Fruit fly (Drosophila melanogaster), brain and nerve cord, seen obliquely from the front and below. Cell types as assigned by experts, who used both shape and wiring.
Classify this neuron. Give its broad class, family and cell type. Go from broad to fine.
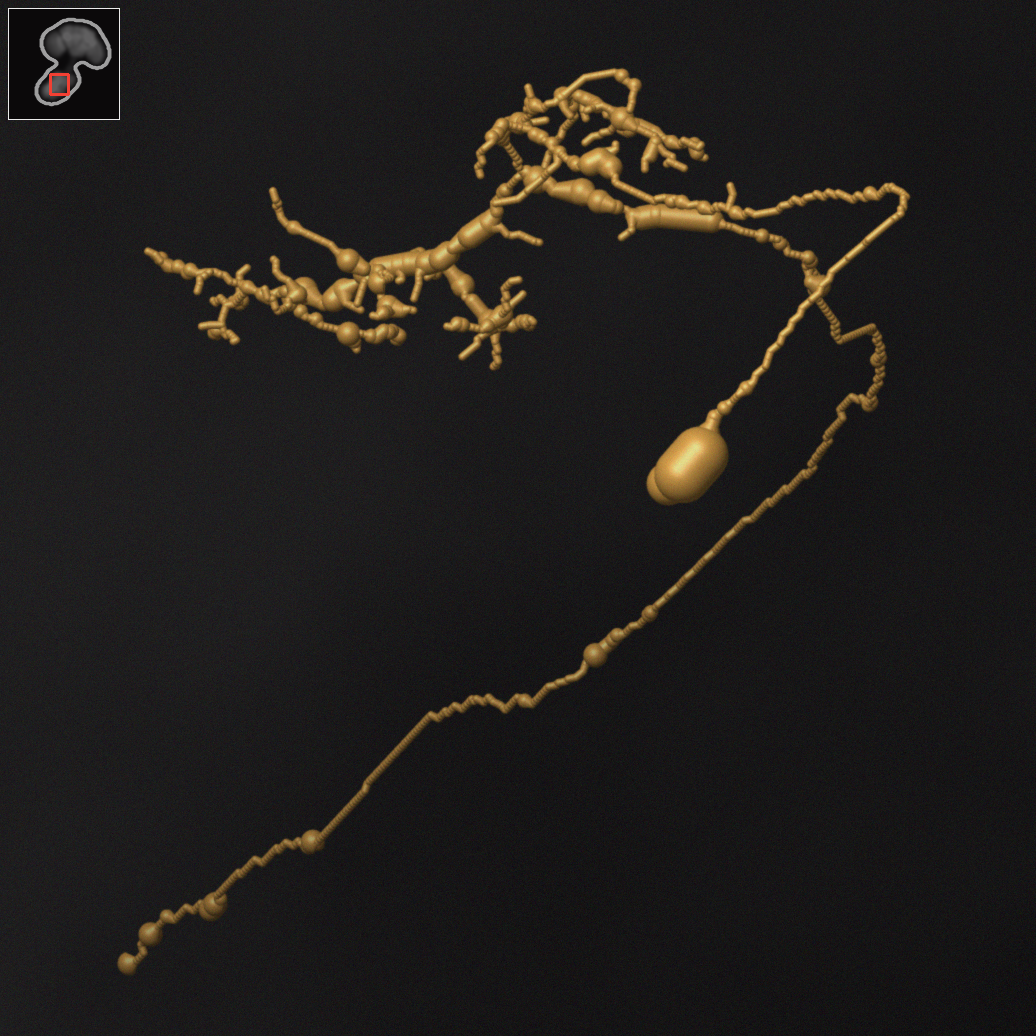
nerve-cord intrinsic neuron; hemilineage 10B; IN10B052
